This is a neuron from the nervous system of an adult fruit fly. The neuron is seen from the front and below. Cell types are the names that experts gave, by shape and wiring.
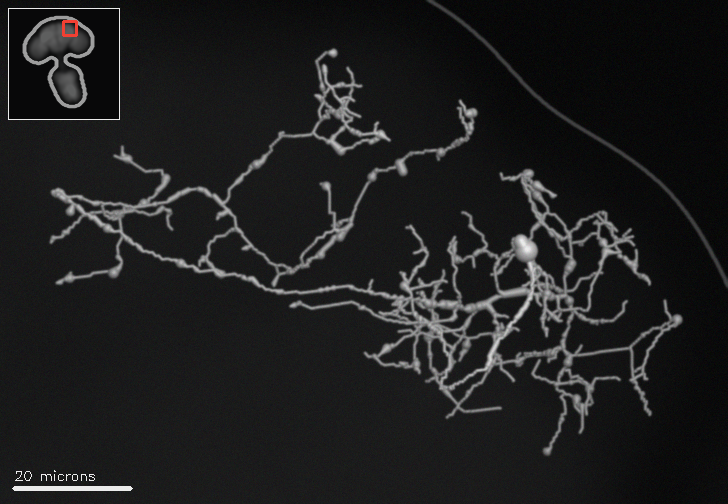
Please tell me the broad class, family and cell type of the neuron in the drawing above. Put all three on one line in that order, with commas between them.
central-brain intrinsic neuron, hemilineage LHa1, LHAV6b3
